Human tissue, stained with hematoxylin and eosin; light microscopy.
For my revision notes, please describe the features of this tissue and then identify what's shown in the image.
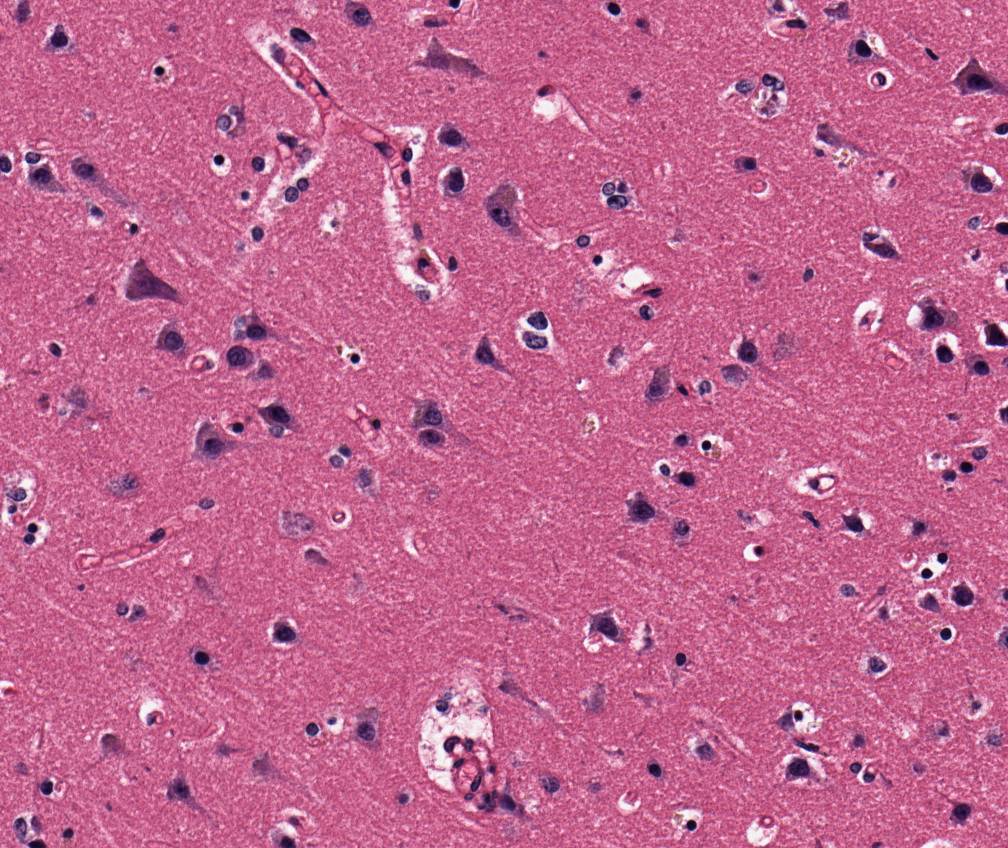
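What I see first is a pink, finely fibrillary neuropil, with cells scattered singly through it. Several of them are triangular neuronal cell bodies, their purple cytoplasm tapering into a process, and among these neurons lie many small, round, dark nuclei with little visible cytoplasm. I find no epithelium or glands. This is cerebral cortex.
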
